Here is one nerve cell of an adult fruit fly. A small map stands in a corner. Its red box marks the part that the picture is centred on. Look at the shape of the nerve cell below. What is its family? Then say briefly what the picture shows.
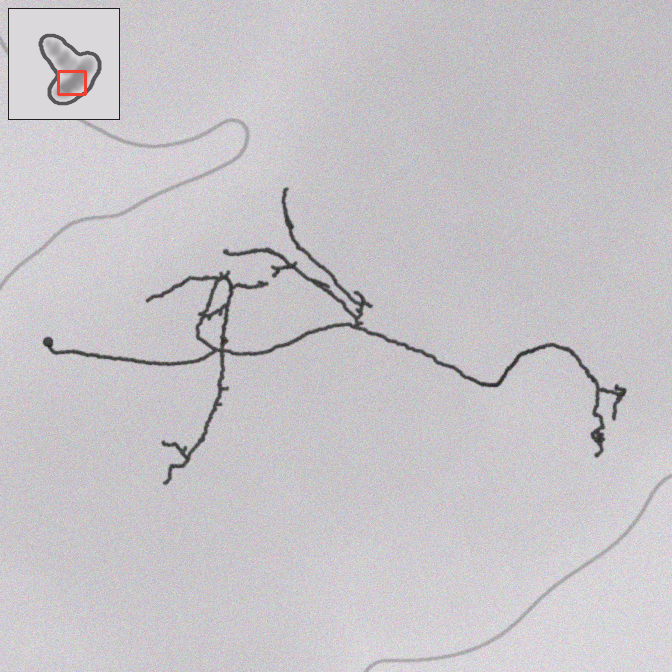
Its family is hemilineage SMPpv2_dorsal. Its broad class is central-brain intrinsic neuron. The cell body can be seen on the left of the picture. In this view it is wider than it is tall.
